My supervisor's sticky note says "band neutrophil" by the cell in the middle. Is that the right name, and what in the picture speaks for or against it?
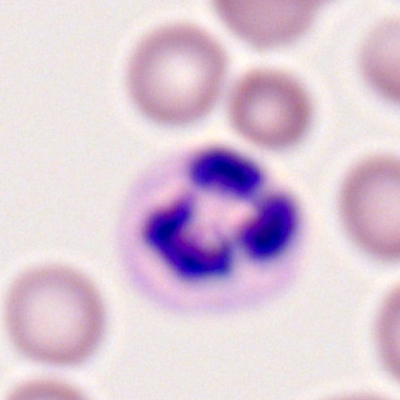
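Several separate lobes make up the nucleus, set in a ring around a pale central area: that goes with segmented neutrophil, not band neutrophil.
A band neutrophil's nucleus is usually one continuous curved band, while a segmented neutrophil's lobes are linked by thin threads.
Dense, dark purple chromatin would suit either name.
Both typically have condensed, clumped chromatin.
No nucleoli show, the outline's round and smooth, and the cytoplasm's plentiful and pale pink. So it's a segmented neutrophil.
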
